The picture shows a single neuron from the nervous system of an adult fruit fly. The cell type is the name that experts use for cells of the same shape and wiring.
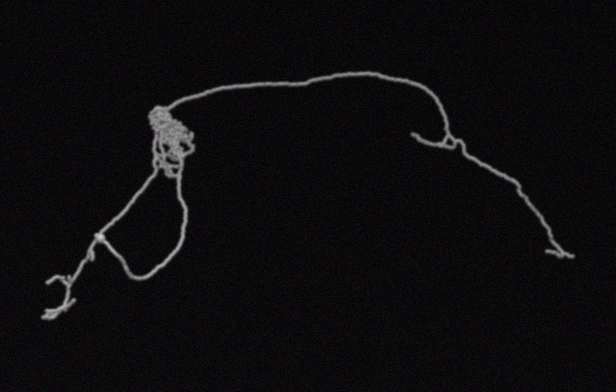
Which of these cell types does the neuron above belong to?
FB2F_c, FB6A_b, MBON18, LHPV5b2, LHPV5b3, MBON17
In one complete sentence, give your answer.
The cell type that this neuron has is MBON17.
